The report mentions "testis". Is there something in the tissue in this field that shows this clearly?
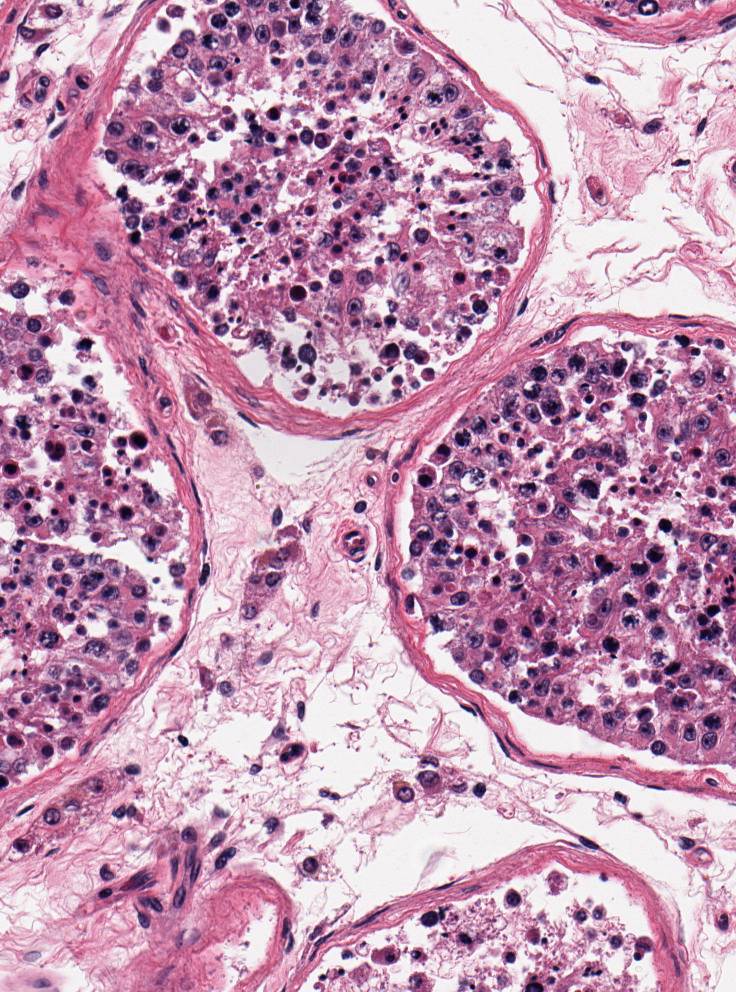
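This is testis, and the field shows several large rounded tubular profiles cut across, with interstitial tissue separating them.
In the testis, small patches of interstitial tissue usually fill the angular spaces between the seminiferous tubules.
Now look at the edge of each tubule: it is bounded by a layered pink fibrous wall with flattened, elongated nuclei in it.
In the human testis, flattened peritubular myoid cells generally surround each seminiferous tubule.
Inside the tubules, many of the nuclei are small, round and densely dark-staining. Left of centre, small groups of polygonal cells with pink cytoplasm sit in the interstitium.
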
